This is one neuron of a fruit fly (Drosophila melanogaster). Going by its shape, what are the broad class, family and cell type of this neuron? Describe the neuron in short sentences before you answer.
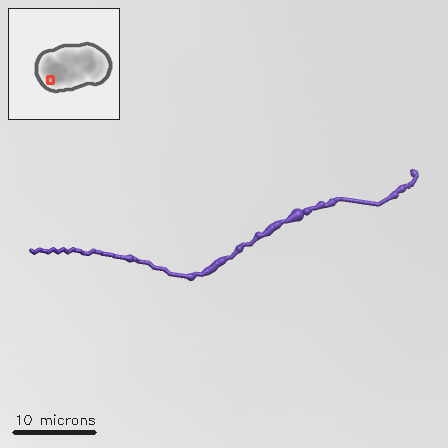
No cell body is drawn. From left to right in the picture it spans about 50 microns. It has a dozen or fewer branch ends. It is a sensory neuron entering the nerve cord. Its family is called class mechanosensory tactile. It is of cell type SNta30.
